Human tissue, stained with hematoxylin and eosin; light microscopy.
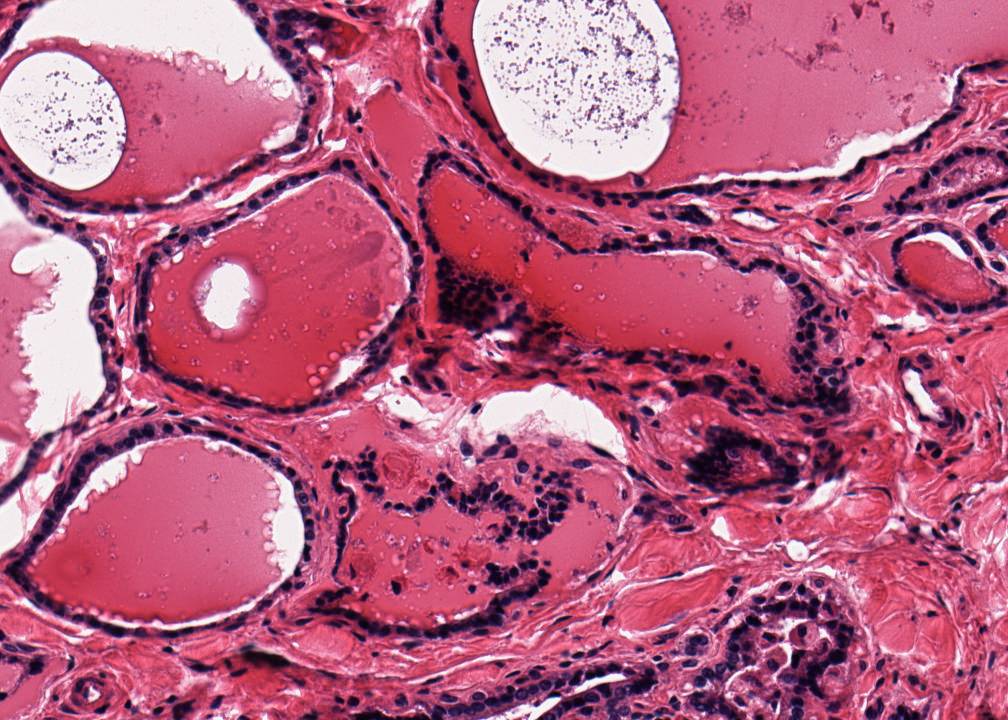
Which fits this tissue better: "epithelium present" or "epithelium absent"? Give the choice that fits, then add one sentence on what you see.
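Epithelium present. A follicle in the lower centre has its lining crowded and folded into the lumen.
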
